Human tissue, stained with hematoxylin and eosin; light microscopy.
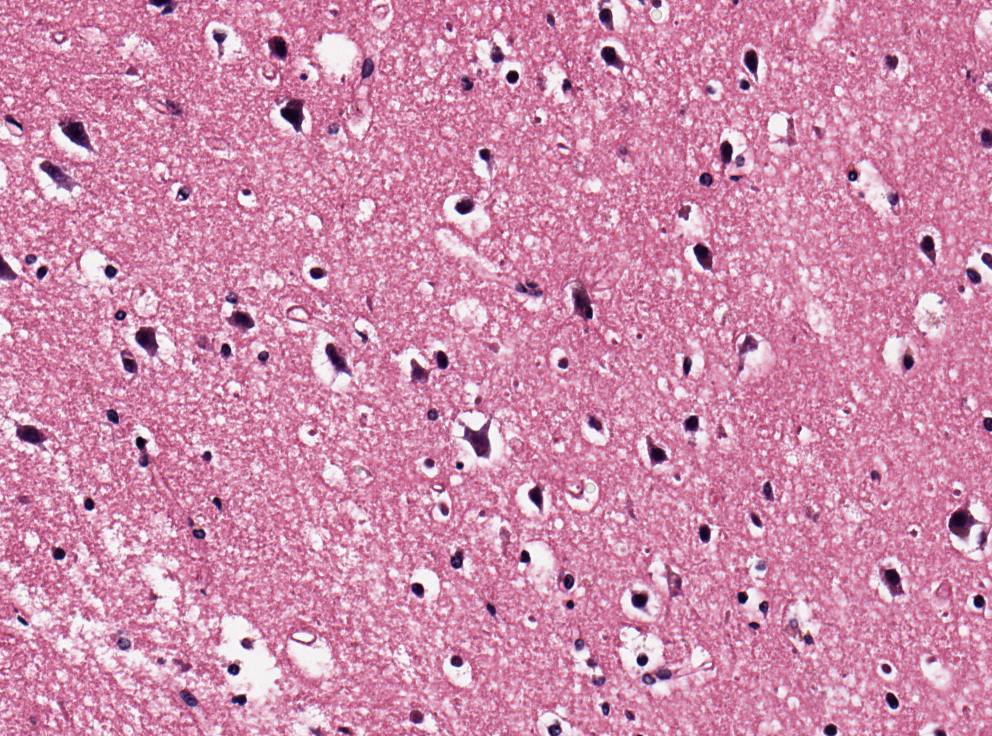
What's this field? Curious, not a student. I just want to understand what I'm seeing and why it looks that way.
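It is cerebral cortex. Its pink background is finely granular and stippled with small clear vacuoles. Larger cells with dark, angular, often triangular or tapered bodies are scattered throughout, and small round dark nuclei with scant cytoplasm lie evenly among them.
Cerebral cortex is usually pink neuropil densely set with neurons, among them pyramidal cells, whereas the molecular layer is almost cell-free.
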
